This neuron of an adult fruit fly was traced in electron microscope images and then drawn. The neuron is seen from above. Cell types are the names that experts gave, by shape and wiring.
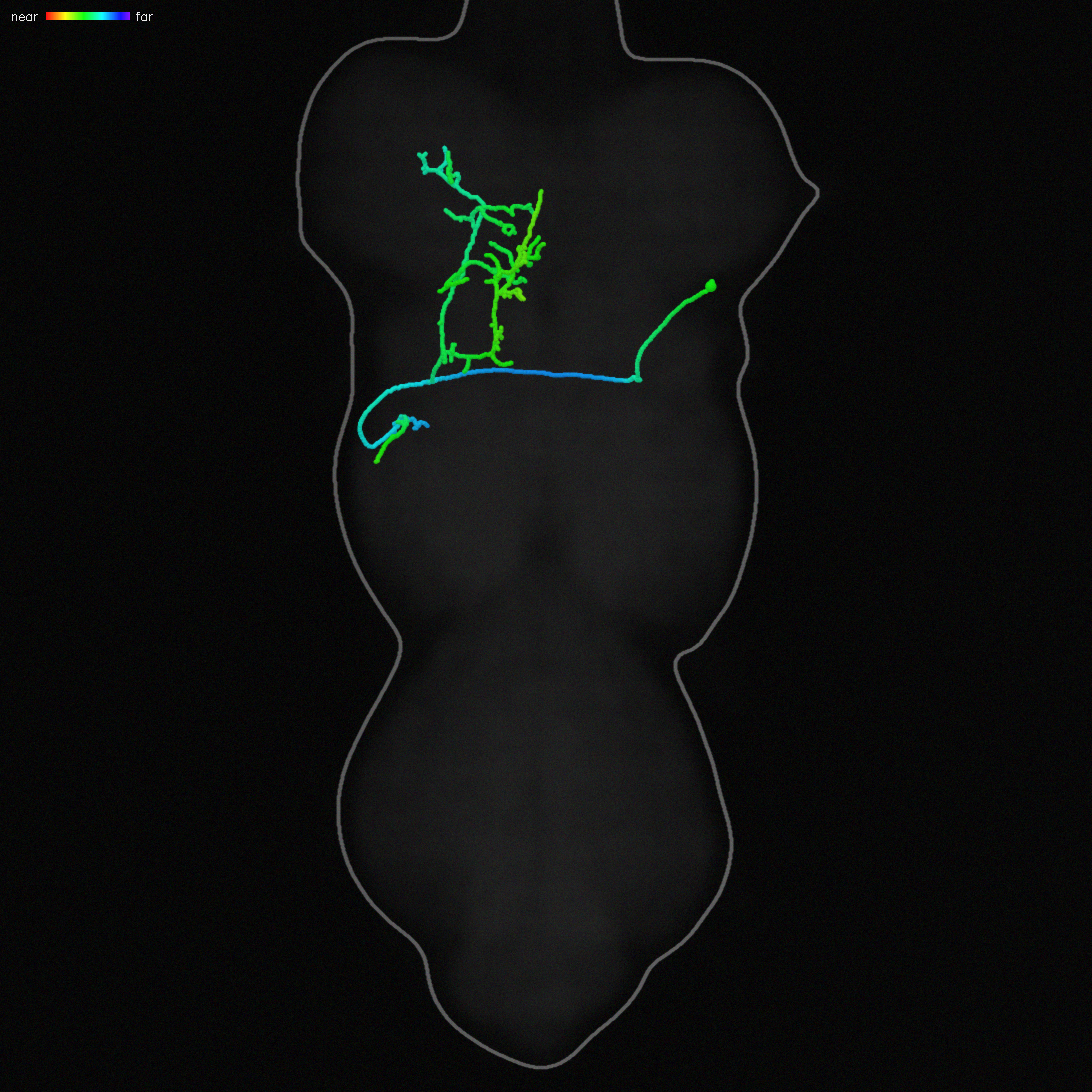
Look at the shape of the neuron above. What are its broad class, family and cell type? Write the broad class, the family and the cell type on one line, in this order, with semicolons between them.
nerve-cord intrinsic neuron; hemilineage 01A; IN01A062_b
